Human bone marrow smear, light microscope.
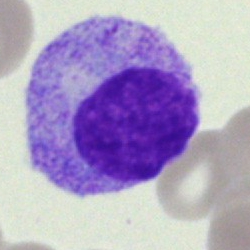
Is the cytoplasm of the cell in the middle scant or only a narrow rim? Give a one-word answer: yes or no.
No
